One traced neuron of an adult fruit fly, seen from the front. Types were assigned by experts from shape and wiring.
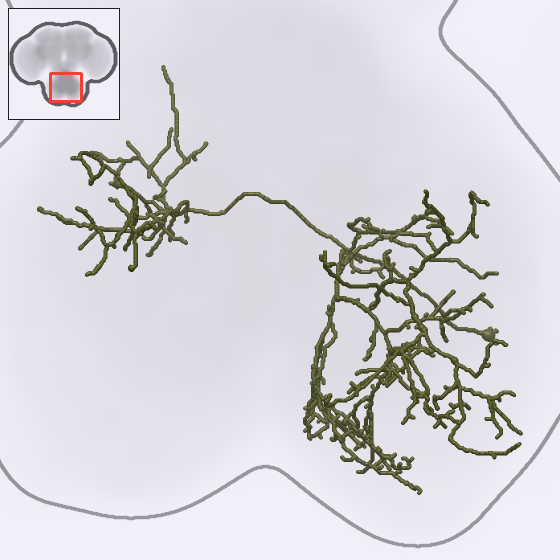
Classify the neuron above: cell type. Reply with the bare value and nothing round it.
IN08B029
